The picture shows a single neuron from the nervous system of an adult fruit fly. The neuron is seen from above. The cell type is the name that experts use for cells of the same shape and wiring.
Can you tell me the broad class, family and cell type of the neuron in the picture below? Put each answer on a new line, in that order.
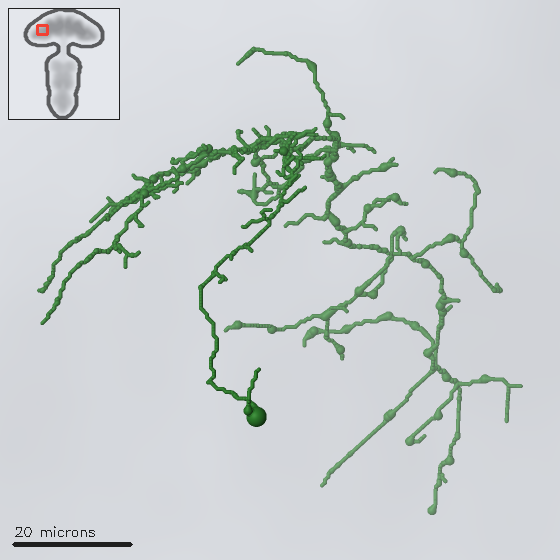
optic-lobe intrinsic neuron
Cm
Cm10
